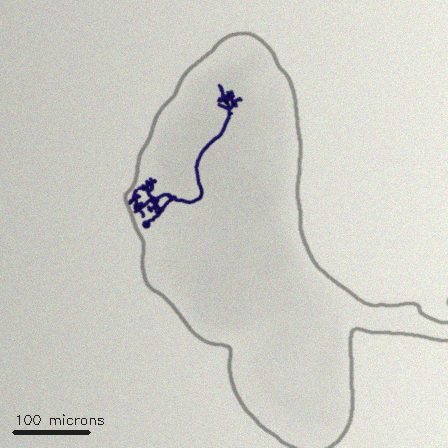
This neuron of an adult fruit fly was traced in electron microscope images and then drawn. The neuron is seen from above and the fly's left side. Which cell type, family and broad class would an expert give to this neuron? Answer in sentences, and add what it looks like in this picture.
The cell type is M_vPNml76. The family is hemilineage ALv1. Its broad class is central-brain intrinsic neuron. It is in the brain and does not reach the nerve cord. From top to bottom in the picture it spans about 190 microns.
